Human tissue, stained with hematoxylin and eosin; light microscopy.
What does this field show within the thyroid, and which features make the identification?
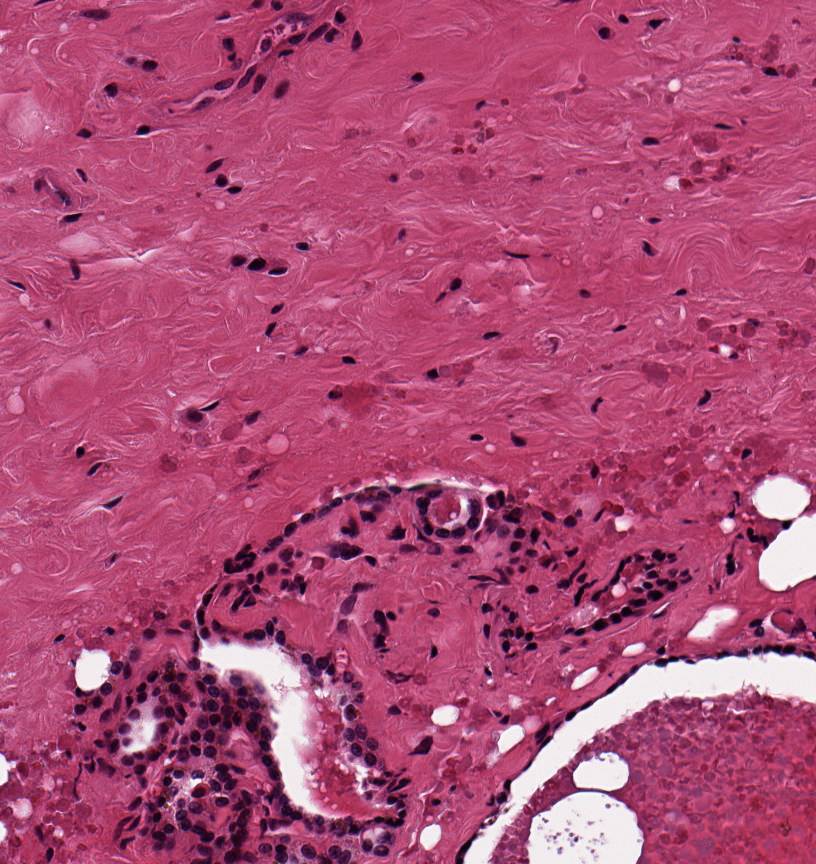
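Dense connective tissue fills the upper half of the field. It consists of wavy, deep pink collagen bundles with sparse, scattered spindle-shaped nuclei.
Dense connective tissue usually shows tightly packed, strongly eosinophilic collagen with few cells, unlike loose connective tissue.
In the lower centre, small tubules sit in looser, more cellular stroma.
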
